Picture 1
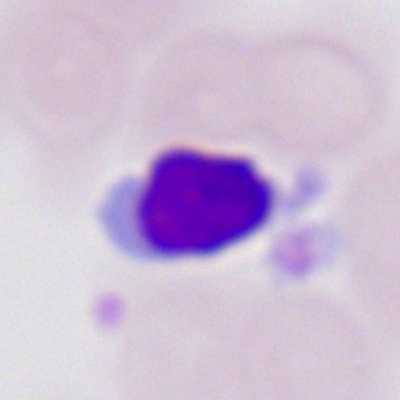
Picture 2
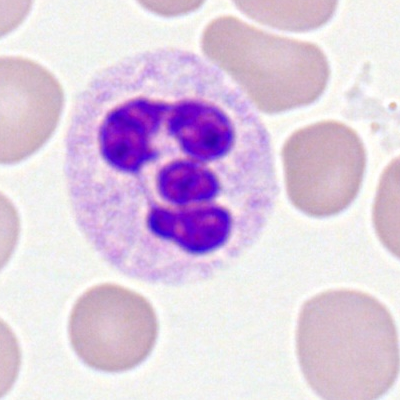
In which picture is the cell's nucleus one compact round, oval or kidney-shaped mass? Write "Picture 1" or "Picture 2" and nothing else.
Picture 1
